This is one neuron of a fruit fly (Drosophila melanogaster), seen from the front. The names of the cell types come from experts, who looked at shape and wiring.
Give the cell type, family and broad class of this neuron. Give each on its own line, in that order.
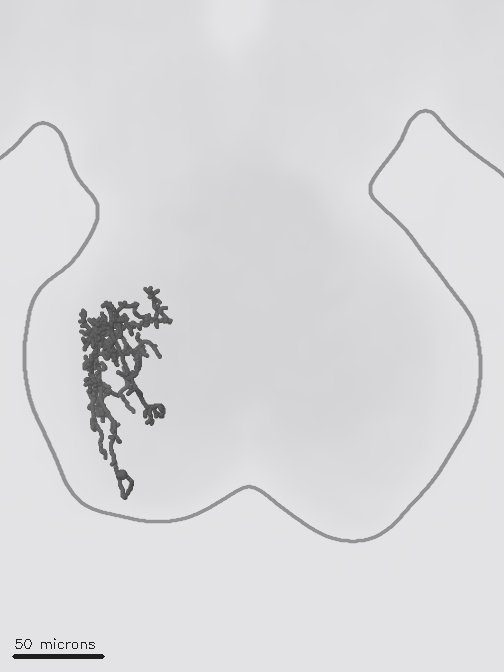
IN13A034
hemilineage 13A
nerve-cord intrinsic neuron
